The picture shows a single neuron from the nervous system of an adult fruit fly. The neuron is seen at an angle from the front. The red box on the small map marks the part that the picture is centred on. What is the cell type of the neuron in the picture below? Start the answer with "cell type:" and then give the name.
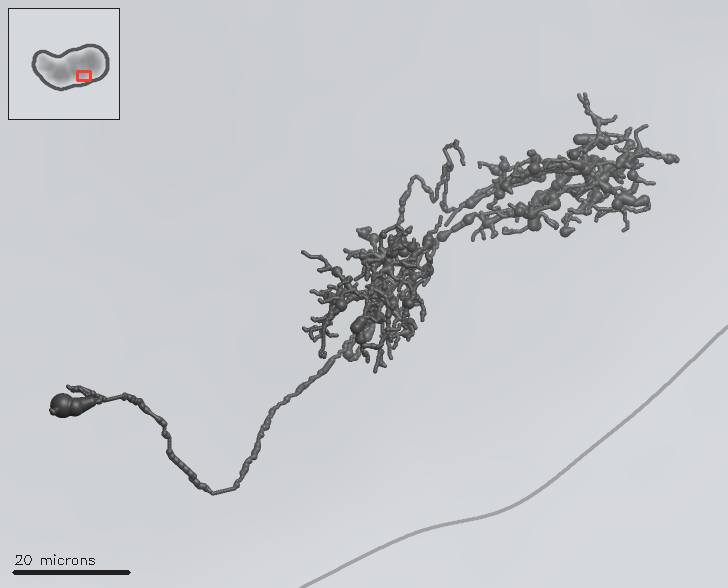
cell type: GNG482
